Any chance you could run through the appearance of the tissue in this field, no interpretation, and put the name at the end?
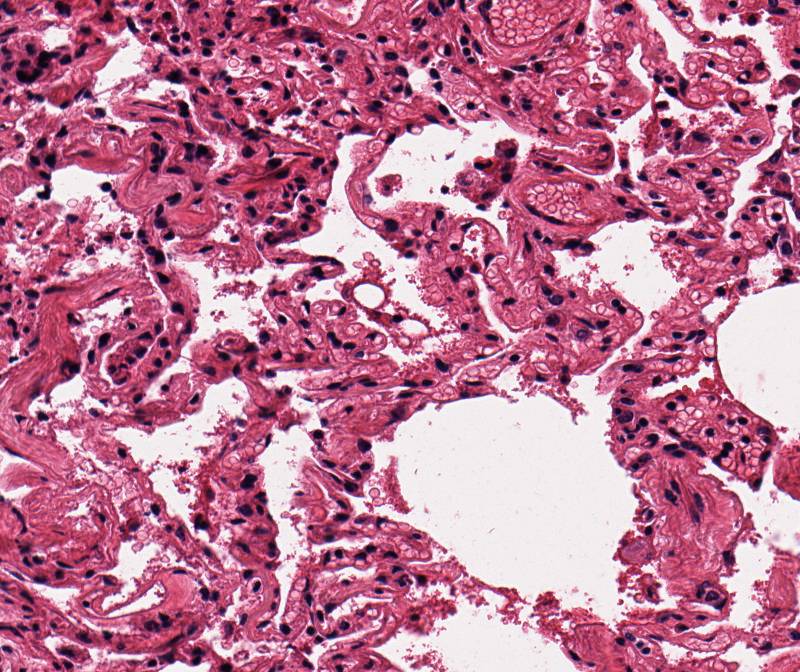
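Many septa are lined by a single row of plump cells with dark oval nuclei. Pale, finely bubbly cytoplasm is seen in many cells, most densely in the right half of the field. Near the top centre, right of the middle, lies a rounded cluster of bubbly, pale cells. Most nuclei are small, dark-staining, and oval to round. The tissue is lung.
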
